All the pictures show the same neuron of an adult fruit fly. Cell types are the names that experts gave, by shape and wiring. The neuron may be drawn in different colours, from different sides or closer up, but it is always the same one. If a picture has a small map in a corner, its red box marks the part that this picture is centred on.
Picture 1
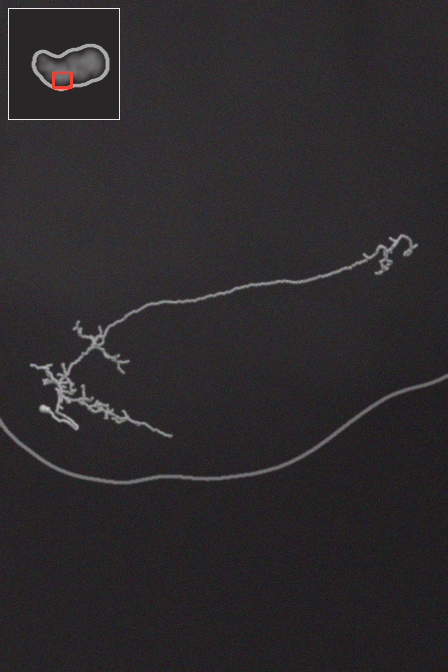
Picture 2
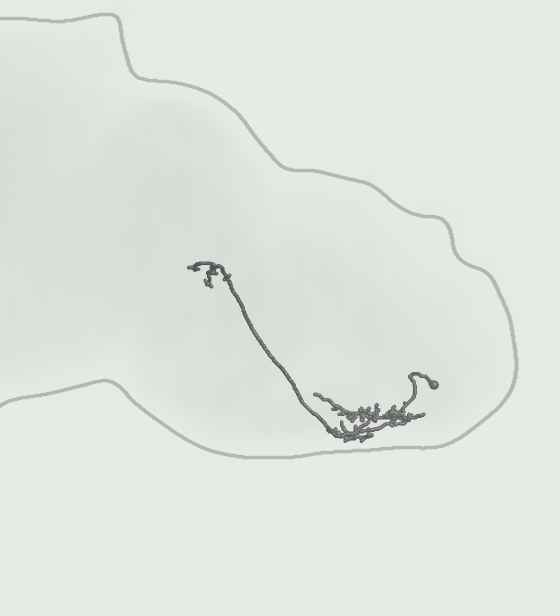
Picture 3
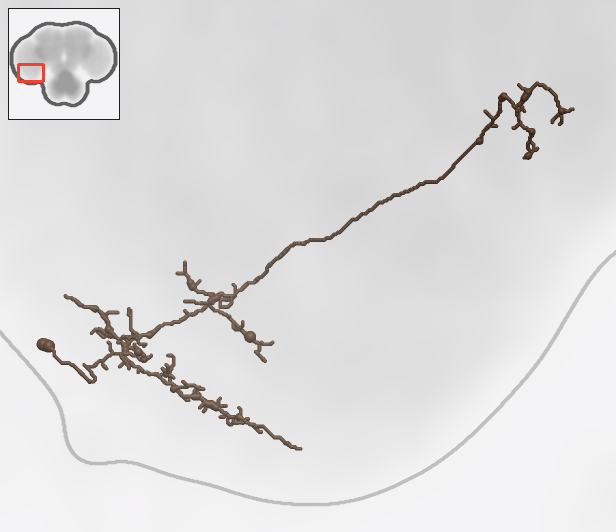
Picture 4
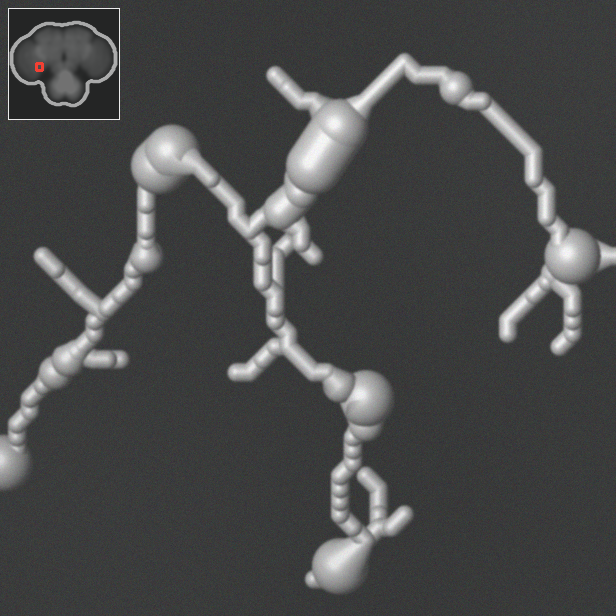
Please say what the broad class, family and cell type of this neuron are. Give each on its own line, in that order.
optic-lobe intrinsic neuron
Tm
Tm16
